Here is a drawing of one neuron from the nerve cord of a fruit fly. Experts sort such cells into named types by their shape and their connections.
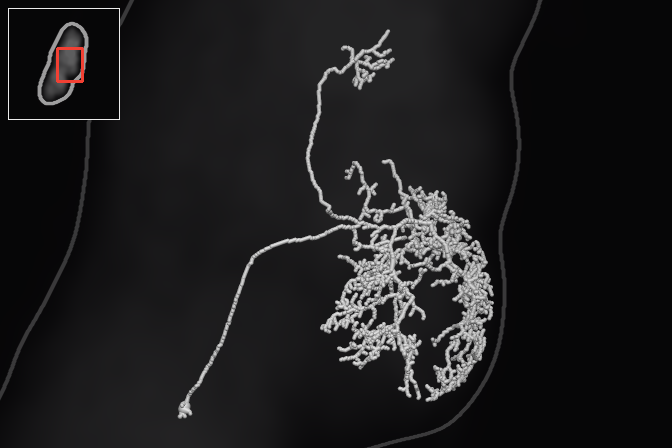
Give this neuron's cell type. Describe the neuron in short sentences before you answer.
The picture shows dozens of branch ends. In this view it is about as wide as it is tall. This is a nerve-cord intrinsic neuron. It is of cell type IN23B007.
